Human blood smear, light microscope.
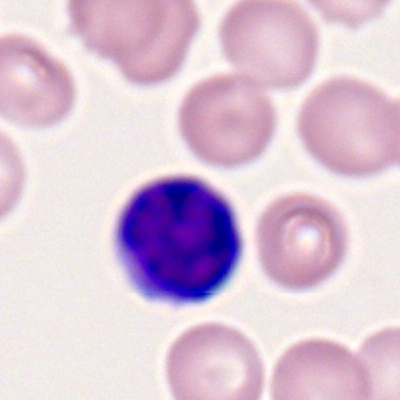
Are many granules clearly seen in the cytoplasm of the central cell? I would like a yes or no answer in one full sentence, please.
No, not a single granule can be seen in its cytoplasm.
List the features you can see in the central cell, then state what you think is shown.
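Let me see, the nucleus takes up almost the whole cell. Its chromatin looks dense, a dark purple. Only a thin sliver of cytoplasm shows, at the lower left edge, and what shows is pale blue. This is a lymphocyte.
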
